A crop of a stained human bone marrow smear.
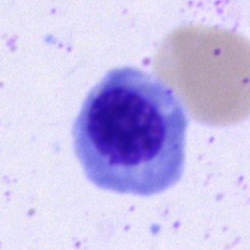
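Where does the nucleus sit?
Toward the upper left, it seems, leaving a wider band of blue cytoplasm on the lower right.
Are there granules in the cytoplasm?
None that I can see.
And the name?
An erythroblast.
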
